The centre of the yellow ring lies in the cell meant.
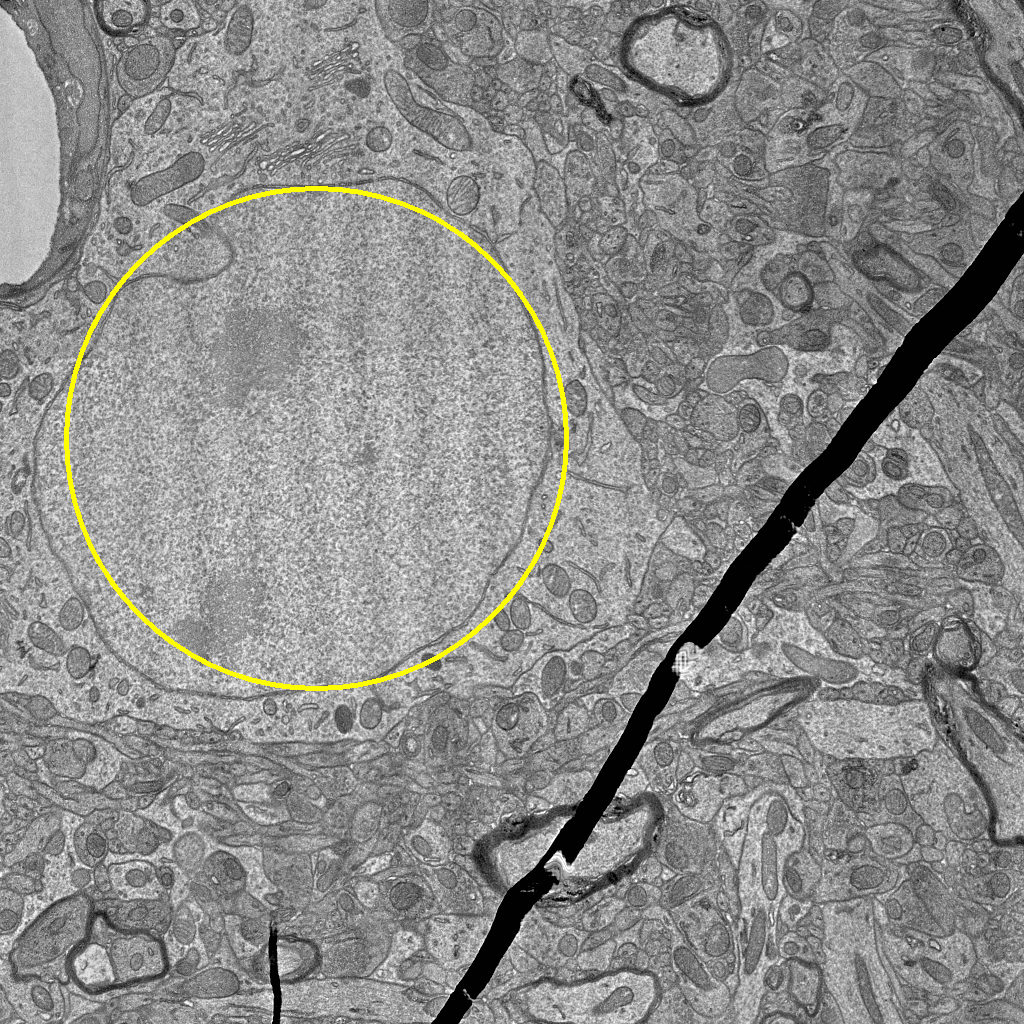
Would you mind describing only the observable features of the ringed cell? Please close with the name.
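The nucleus is large and round, and it sits entirely within the picture. Its envelope is smooth apart from one indentation at the upper left. Its left half holds a few faint, diffuse darker patches, but no compact dark nucleolus. Mitochondria, some elongated, are scattered through the surrounding cytoplasm. This is an excitatory neuron.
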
